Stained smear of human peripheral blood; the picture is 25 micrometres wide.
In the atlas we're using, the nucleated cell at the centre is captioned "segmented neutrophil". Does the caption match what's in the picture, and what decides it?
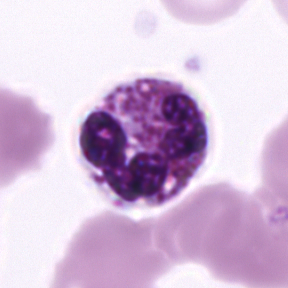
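Look first at the granules: coarse ones pack the cytoplasm.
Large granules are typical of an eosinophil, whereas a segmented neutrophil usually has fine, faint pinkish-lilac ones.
So segmented neutrophil doesn't fit; this is an eosinophil. The granules here are reddish-purple. The cell is round and smooth, about 12 micrometres across, and its nuclear lobes lie around the edge, leaving the centre clear of nucleus. The chromatin is dense and dark purple. No nucleoli are visible.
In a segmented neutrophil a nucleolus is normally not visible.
That point therefore suits either name.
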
